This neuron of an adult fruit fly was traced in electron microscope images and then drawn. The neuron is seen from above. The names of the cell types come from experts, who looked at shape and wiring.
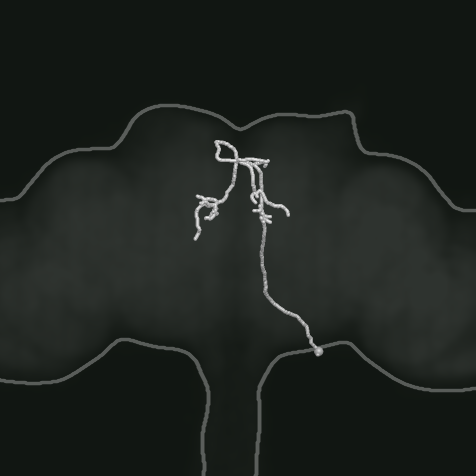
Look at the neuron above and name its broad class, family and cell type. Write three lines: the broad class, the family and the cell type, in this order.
central-brain intrinsic neuron
hemilineage SMPp&v1_ventral
SMP592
